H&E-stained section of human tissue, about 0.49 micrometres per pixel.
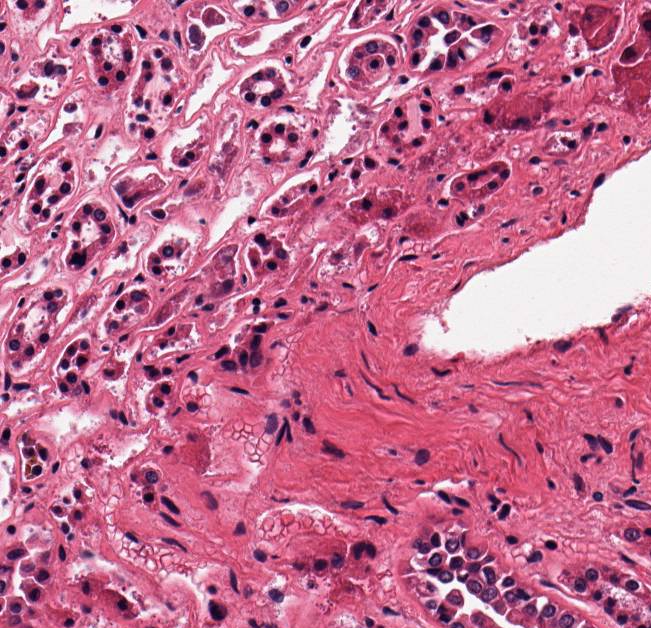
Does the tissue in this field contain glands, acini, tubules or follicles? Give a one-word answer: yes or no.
Yes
